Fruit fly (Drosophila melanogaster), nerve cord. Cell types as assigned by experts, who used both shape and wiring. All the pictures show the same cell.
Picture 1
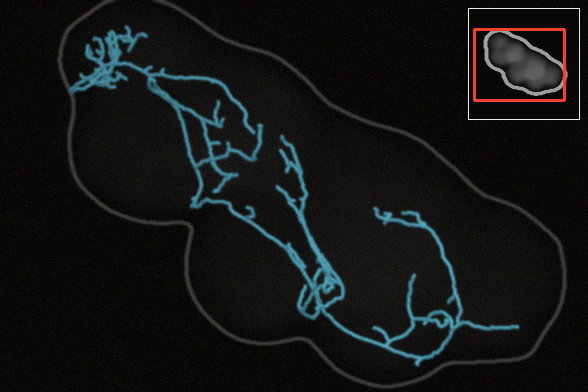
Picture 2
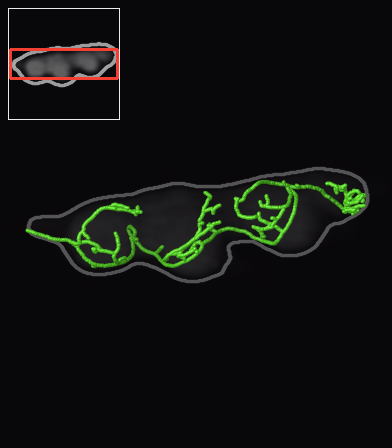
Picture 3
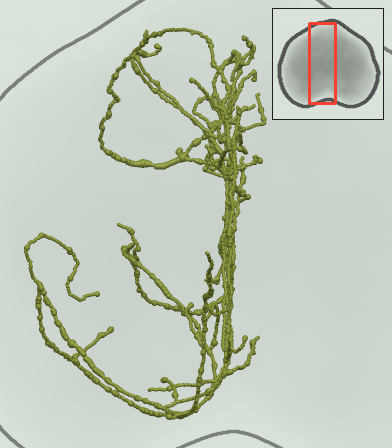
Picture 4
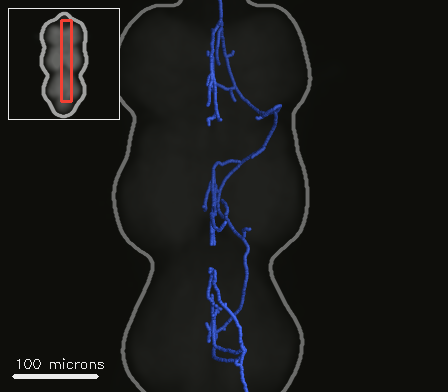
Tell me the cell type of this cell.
DNg80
